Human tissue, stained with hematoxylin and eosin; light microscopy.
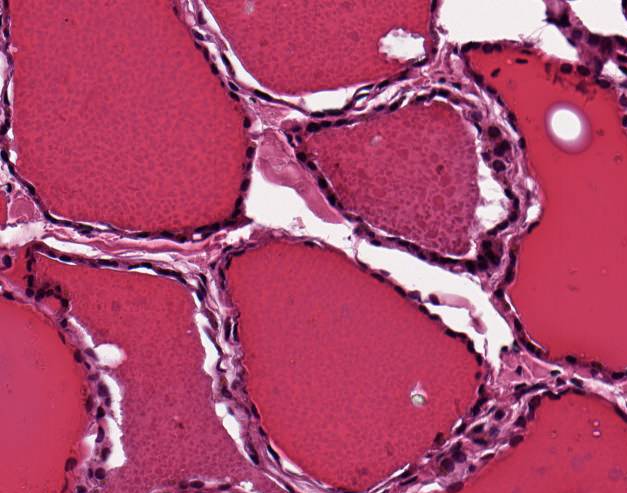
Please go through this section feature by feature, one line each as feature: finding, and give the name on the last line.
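Architecture: large, closely packed follicles filling the field
Partitions: narrow, thin connective tissue strands with white clefts along them
Lining: single layer of flattened epithelial cells
Nuclei: dark, elongated, parallel to the follicle wall
Tissue: thyroid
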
